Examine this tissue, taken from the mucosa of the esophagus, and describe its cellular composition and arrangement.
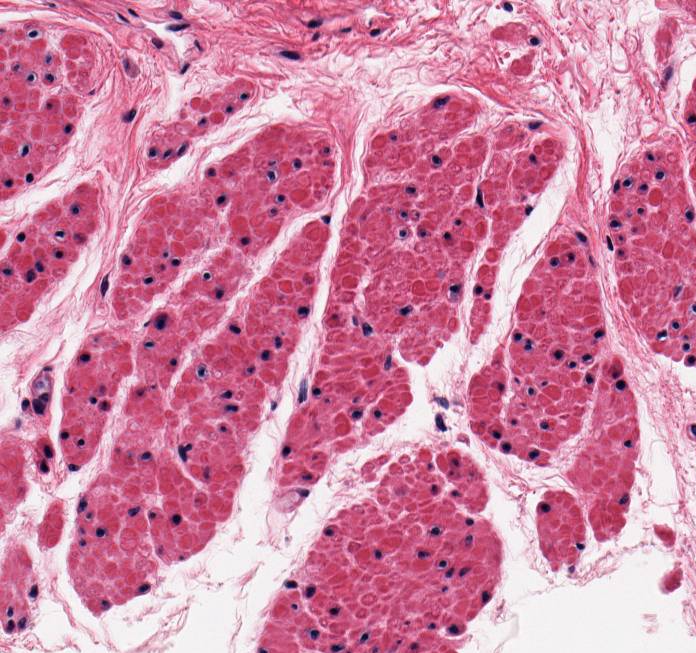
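First, layout: bundles of smooth muscle cells fill the field, separated by strands of pale connective tissue. Second, plane of section: the cells are cut across, giving small round to polygonal profiles. Third, nuclei: round, dark and central in each profile. Last, epithelium: none anywhere.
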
